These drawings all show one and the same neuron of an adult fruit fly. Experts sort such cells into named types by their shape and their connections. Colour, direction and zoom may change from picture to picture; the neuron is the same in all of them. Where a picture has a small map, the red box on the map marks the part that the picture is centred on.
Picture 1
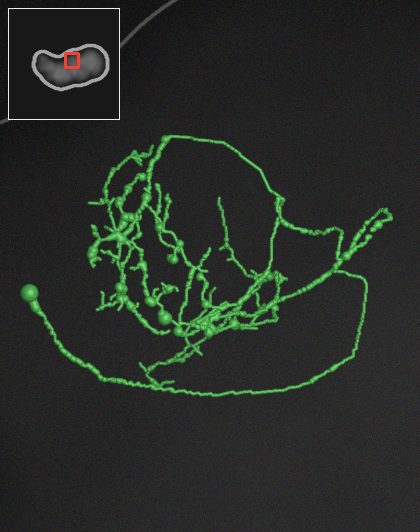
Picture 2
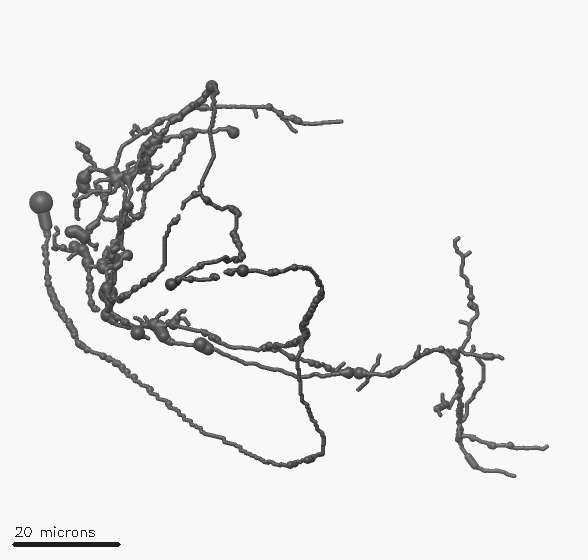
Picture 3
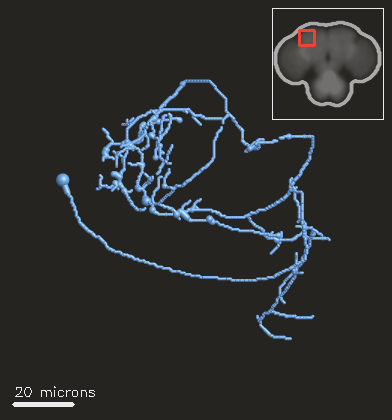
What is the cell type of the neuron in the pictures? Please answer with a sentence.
The cell type is SLP007.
